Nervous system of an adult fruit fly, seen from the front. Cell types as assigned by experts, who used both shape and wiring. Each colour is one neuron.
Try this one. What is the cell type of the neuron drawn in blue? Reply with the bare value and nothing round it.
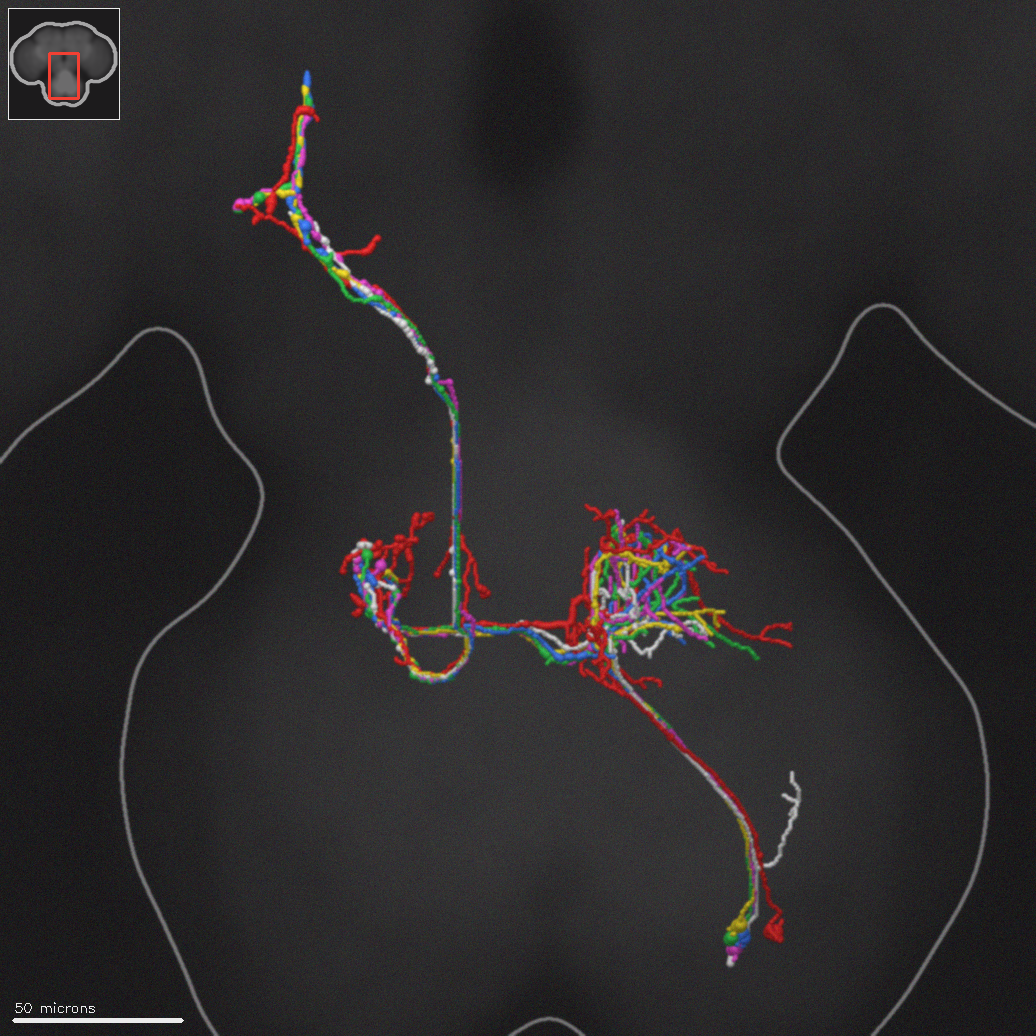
AN07B072_c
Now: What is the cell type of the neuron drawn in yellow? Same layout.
AN07B072_f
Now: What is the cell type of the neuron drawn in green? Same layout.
AN07B072_b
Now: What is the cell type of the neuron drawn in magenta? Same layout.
AN07B072_a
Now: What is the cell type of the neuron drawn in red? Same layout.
AN07B050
